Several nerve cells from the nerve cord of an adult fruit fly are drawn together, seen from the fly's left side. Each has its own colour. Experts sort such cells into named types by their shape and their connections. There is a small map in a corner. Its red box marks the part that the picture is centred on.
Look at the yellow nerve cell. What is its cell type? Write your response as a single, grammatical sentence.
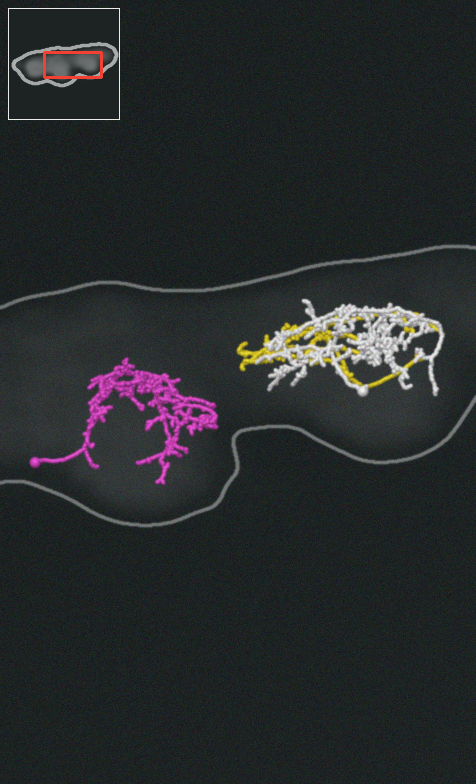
This neuron is categorized as cell type IN08A048.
